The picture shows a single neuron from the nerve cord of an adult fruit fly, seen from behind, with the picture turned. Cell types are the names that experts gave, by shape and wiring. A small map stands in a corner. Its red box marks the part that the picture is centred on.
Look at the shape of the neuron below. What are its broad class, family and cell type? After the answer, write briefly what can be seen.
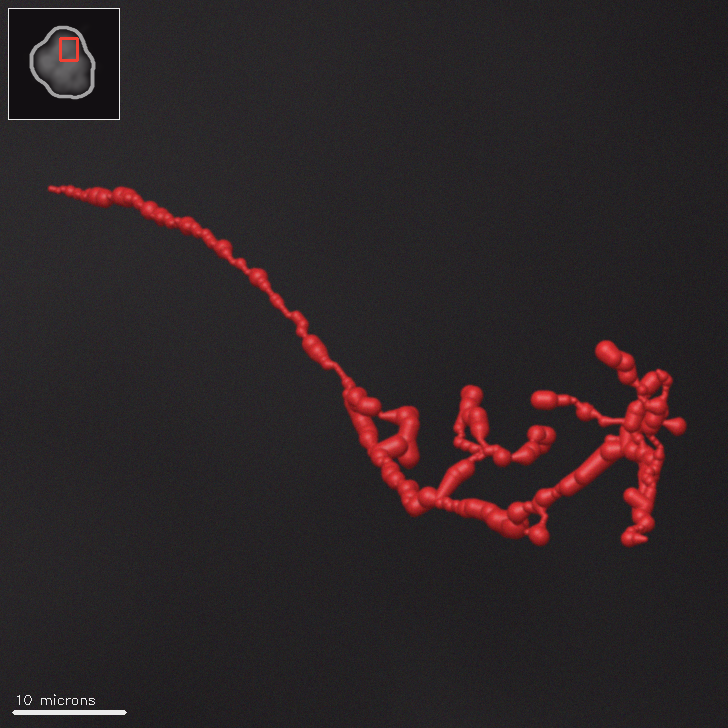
This is a descending neuron. The family is hemilineage LB6. It is of cell type DNge072. The drawing shows no cell body. From left to right in the picture it spans about 55 microns.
